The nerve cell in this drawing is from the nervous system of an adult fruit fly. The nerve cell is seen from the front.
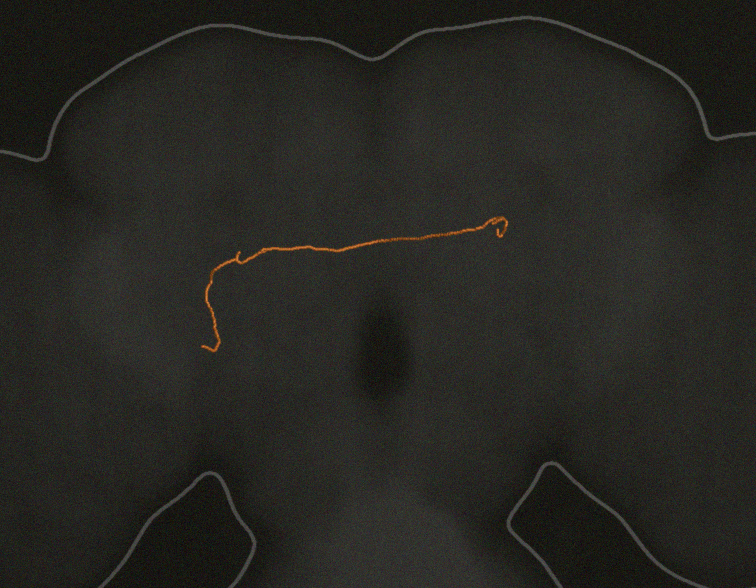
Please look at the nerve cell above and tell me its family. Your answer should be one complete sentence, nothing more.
This nerve cell is sorted under the family class olfactory.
